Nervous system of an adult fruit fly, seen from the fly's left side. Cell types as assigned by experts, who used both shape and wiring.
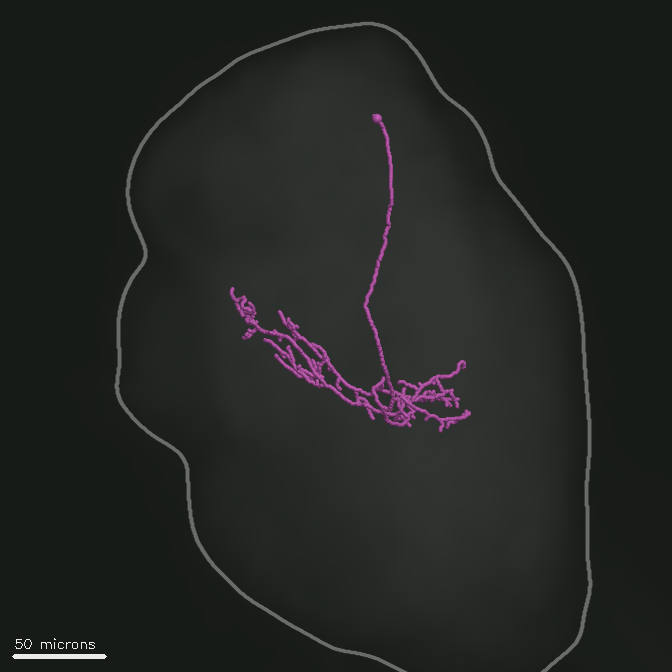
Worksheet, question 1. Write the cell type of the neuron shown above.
LAL133_c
